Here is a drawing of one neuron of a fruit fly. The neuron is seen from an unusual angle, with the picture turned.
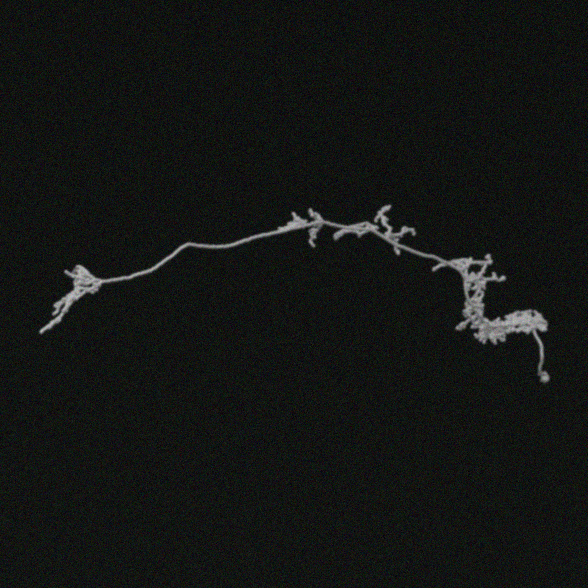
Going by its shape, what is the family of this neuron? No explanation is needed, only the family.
hemilineage 09B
